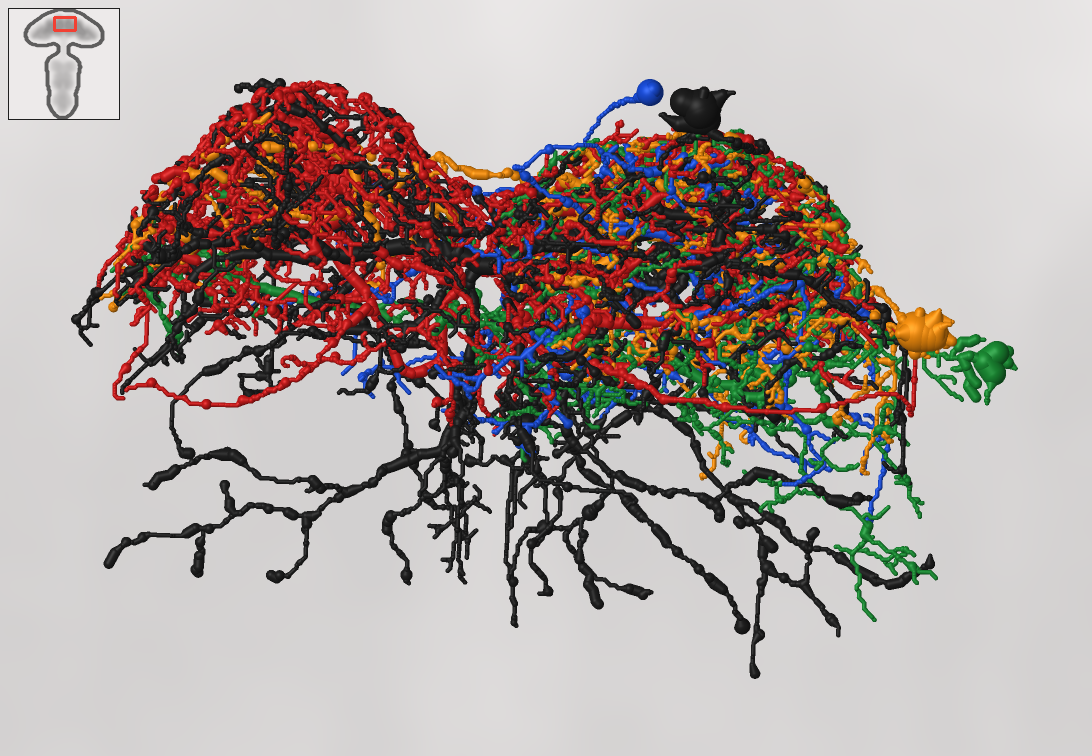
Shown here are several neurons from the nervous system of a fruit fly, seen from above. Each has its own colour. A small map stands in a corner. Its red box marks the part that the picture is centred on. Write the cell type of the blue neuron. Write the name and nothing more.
GNG357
